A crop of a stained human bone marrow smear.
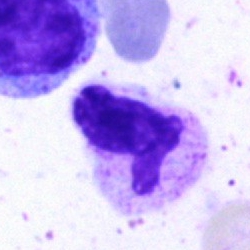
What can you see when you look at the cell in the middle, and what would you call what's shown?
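Nucleus irregular, lying across upper cell, thick limb bending downward on right. Chromatin dense, dark purple. Cytoplasm pale lilac, mostly below and right of nucleus, fine pinkish-purple granules scattered through. Segmented neutrophil.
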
